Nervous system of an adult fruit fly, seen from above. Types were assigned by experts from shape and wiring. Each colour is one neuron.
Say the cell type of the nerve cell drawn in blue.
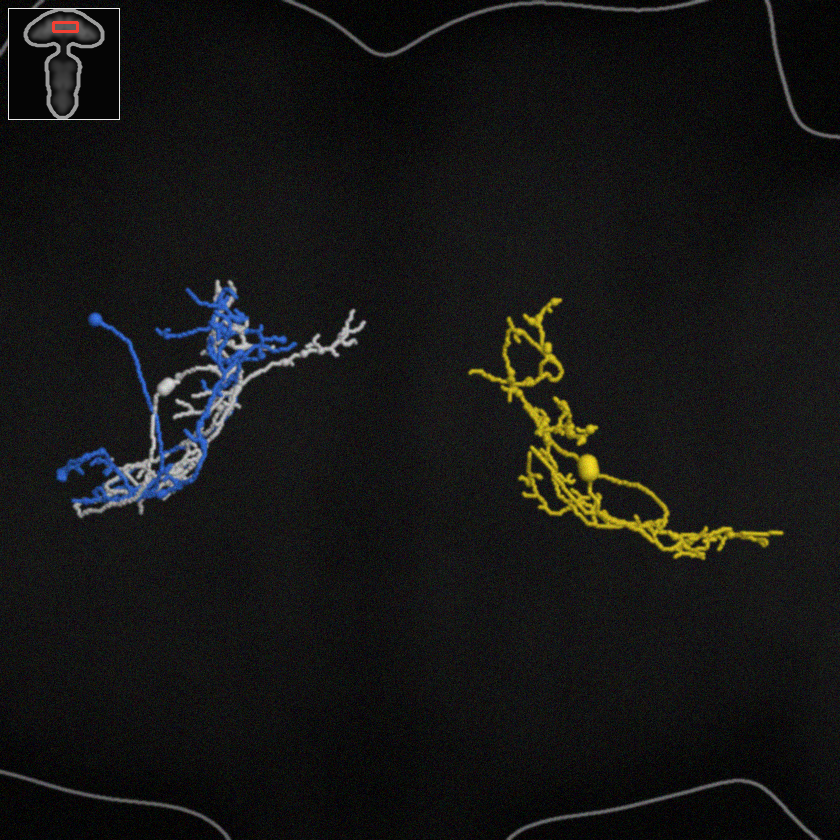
SMP354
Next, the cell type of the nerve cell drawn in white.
SMP355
